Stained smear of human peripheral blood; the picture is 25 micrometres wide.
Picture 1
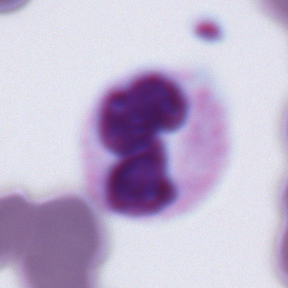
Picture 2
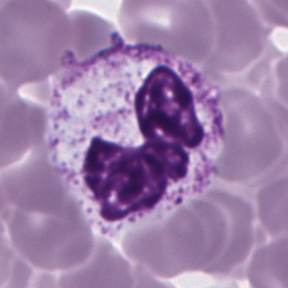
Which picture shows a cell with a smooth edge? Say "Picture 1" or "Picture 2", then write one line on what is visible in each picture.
Picture 1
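In picture 1: The cell outline is roughly round and smooth.
In picture 2: Small projections stand out from the upper edge of the cell.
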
